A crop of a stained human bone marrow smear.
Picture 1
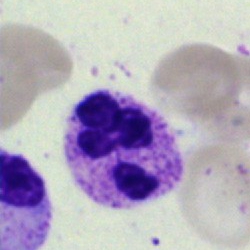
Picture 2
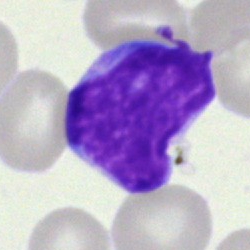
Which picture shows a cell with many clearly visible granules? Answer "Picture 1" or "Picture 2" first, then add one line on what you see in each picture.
Picture 1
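Picture 1: Many small purple granules are scattered throughout the cytoplasm.
Picture 2: No distinct granules are seen in the cytoplasm.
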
